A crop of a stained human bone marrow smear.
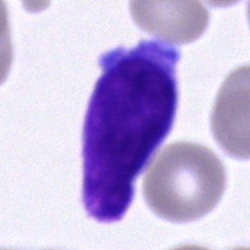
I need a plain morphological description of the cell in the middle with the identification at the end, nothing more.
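Cytoplasm here is very scant, and I can't separate a clear rim from the dark mass. Along the upper edge, small paler blue blebs project outward. I can't make out a nucleolus, and I see no vacuoles anywhere in the cell. So this is a lymphocyte.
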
